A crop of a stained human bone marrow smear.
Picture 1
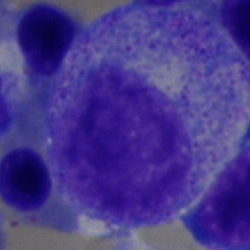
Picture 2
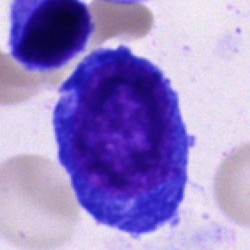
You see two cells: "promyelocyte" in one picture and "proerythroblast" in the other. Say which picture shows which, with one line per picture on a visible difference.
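Picture 1 is a promyelocyte. Many fine purple-red granules are scattered through the cytoplasm.
Picture 2 is a proerythroblast. No distinct granules can be seen in the cytoplasm.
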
